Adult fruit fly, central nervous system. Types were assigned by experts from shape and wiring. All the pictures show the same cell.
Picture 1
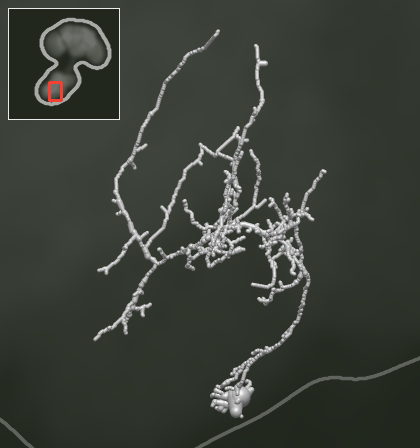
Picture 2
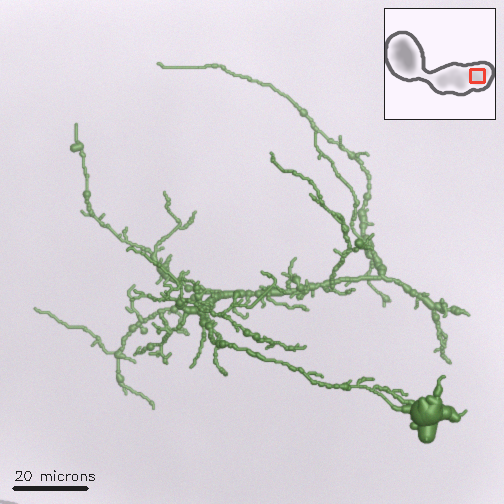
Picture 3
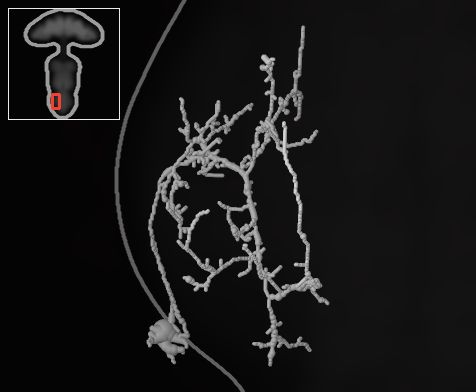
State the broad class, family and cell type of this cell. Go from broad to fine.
motor neuron of the nerve cord; hemilineage 15B; Acc. ti flexor MN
